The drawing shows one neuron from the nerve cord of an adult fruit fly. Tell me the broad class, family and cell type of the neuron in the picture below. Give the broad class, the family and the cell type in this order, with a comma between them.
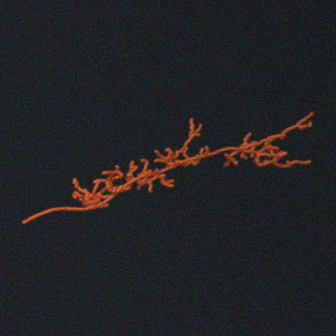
descending neuron, hemilineage WEDd1, aSP22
